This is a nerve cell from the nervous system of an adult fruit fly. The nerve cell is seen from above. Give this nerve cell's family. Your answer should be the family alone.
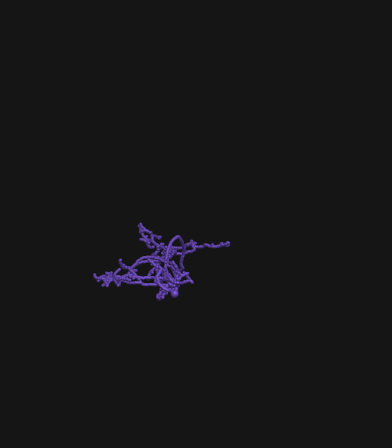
hemilineage PSp2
